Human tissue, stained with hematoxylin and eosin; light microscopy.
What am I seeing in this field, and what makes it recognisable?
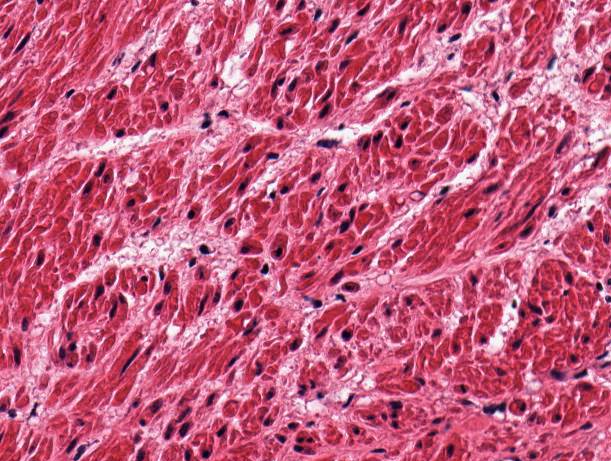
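Tissue: fibromuscular stroma. Muscle fibres fill the field, grouped into bundles separated by pale bands.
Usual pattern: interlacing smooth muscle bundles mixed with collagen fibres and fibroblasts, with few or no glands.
No glands or epithelium here. Fibres branch and join neighbours; nuclei dark, oval, central.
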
